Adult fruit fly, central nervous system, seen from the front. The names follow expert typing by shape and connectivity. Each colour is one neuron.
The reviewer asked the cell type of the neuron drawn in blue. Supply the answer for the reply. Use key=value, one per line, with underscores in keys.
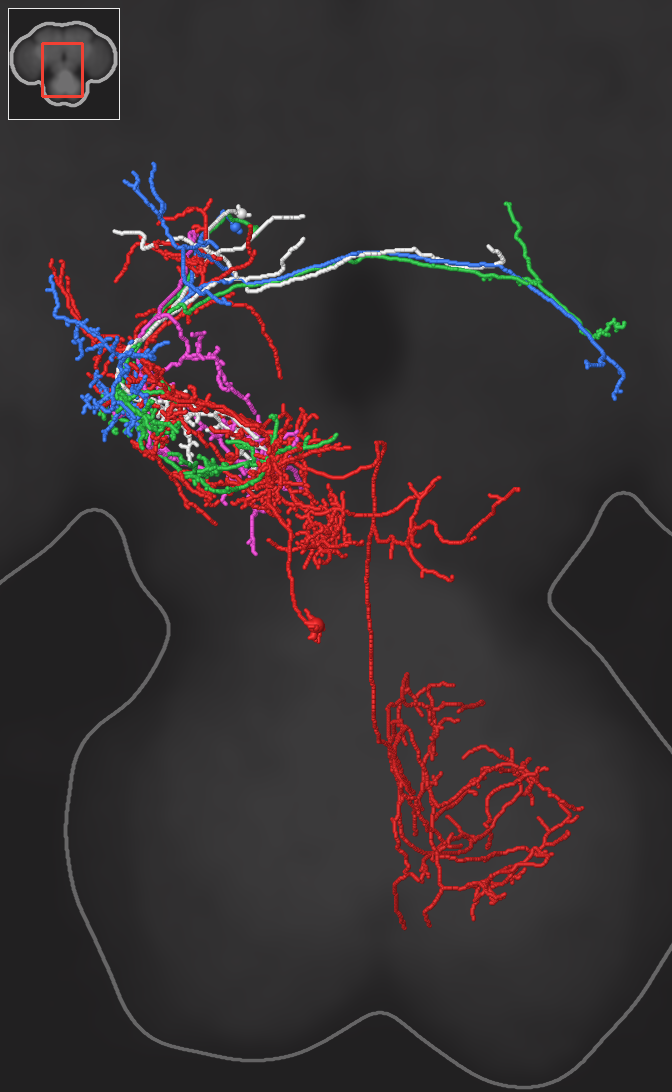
cell_type=CB1464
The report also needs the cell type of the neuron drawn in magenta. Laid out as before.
cell_type=CB3953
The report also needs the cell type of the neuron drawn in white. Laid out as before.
cell_type=PS241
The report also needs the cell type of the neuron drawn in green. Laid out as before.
cell_type=CB2050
